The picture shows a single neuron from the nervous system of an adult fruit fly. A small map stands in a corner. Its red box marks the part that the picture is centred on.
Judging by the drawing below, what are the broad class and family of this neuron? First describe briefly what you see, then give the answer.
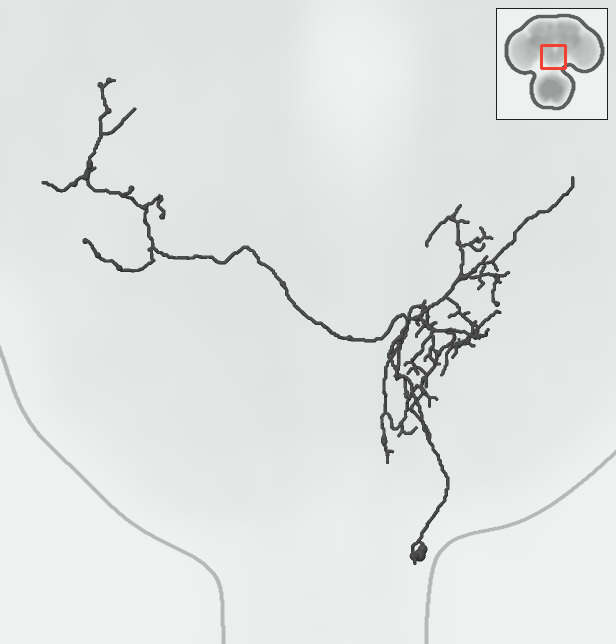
The picture shows dozens of branch ends. In this view it is about as wide as it is tall. This is a central-brain intrinsic neuron. The family is hemilineage LB3.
